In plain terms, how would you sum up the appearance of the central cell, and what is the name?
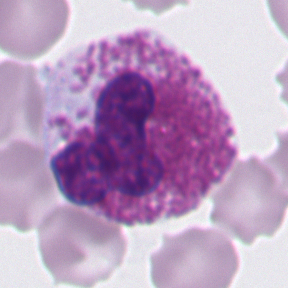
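Coarse, rounded reddish-pink granules crowd the cytoplasm, though its upper left part is paler and holds fewer of them. The nucleus lies toward the lower left of the cell. Answer: eosinophil.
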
